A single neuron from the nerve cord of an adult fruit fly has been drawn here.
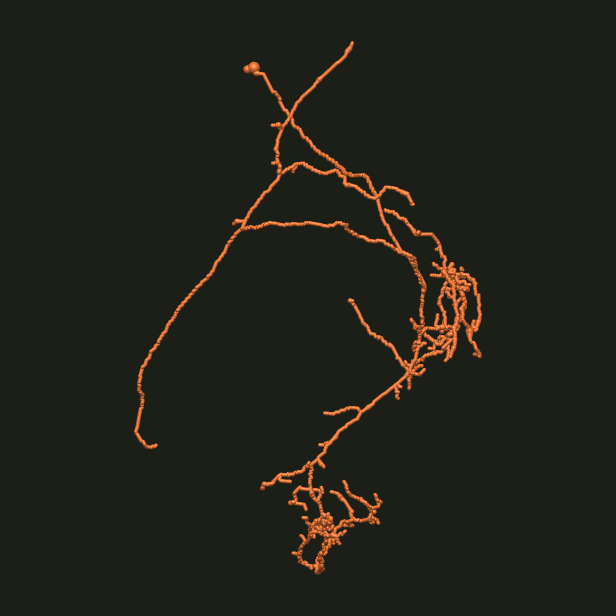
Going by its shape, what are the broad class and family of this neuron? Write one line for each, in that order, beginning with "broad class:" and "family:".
broad class: nerve-cord intrinsic neuron
family: hemilineage 23B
